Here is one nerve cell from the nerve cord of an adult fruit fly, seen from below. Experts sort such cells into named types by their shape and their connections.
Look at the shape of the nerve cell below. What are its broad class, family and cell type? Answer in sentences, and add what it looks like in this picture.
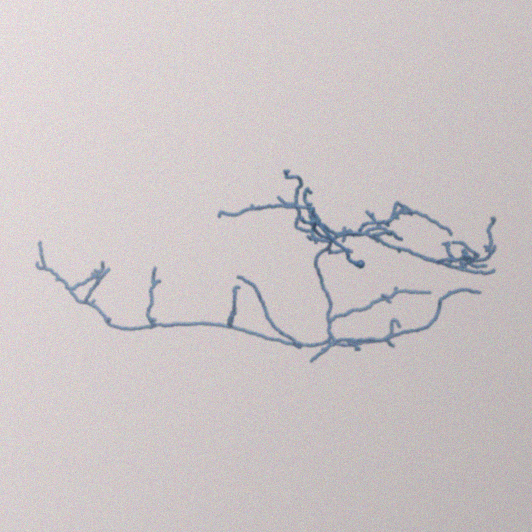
This is a nerve-cord intrinsic neuron. The family is hemilineage 08B. It is of cell type IN08B077. As drawn here it is wider than it is tall.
